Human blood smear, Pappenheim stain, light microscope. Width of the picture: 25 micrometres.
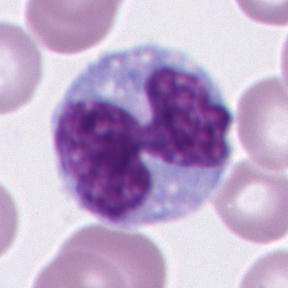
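Monocyte, shown with a round, smooth outline. The left lobe of its nucleus is larger than the right lobe, and no nucleoli are visible in the nucleus. The cytoplasm lacks coarse, brightly coloured granules.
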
